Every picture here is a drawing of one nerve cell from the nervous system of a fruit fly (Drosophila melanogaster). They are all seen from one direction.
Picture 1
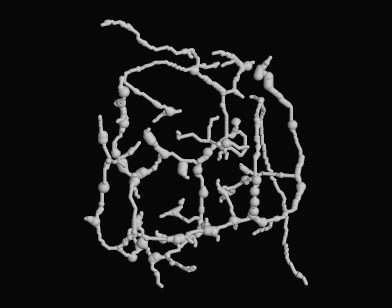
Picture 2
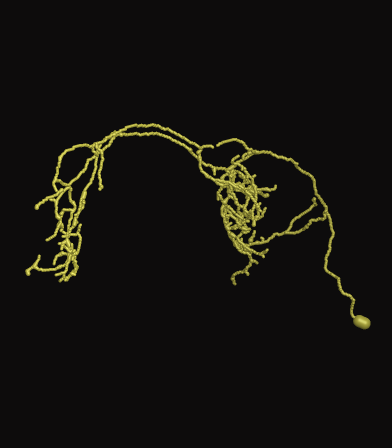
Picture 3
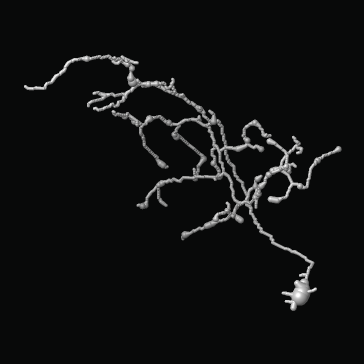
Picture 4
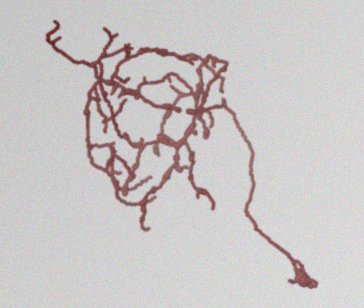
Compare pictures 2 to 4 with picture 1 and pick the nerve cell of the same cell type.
Picture 4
